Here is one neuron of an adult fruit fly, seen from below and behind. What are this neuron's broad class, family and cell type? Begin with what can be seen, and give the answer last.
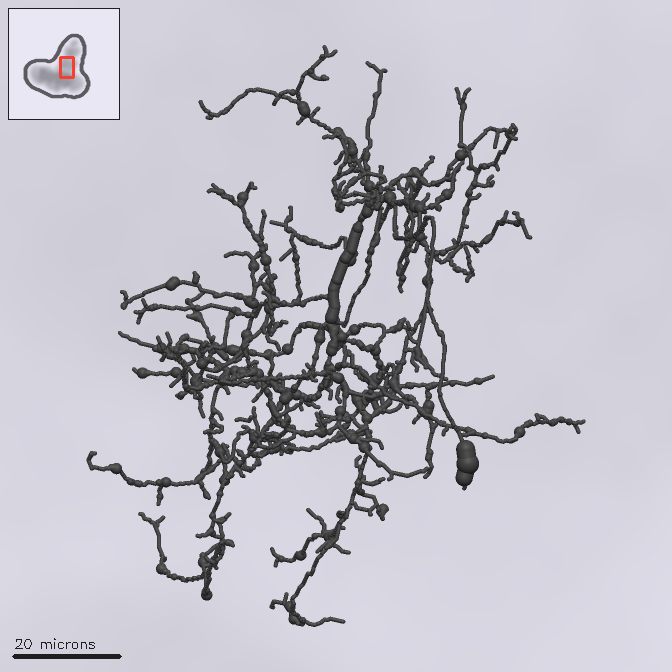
By the scale bar it is about 110 microns tall in this view. The picture shows more than a hundred branch ends. Its broad class is nerve-cord intrinsic neuron. The family is hemilineage 00A. The cell type is IN00A050.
